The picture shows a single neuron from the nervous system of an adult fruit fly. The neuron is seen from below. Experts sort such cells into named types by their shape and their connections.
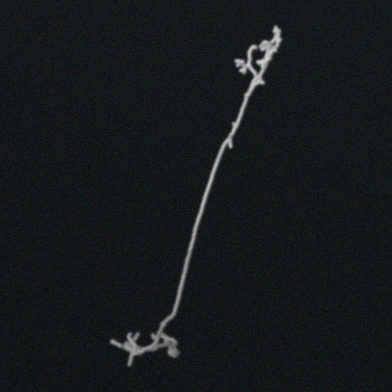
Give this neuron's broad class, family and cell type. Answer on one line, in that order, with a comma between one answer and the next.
descending neuron, DNp, DNp28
